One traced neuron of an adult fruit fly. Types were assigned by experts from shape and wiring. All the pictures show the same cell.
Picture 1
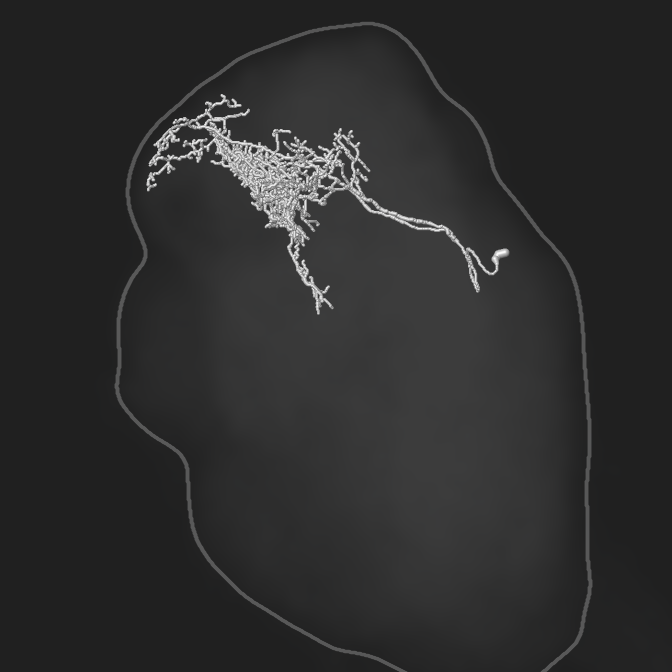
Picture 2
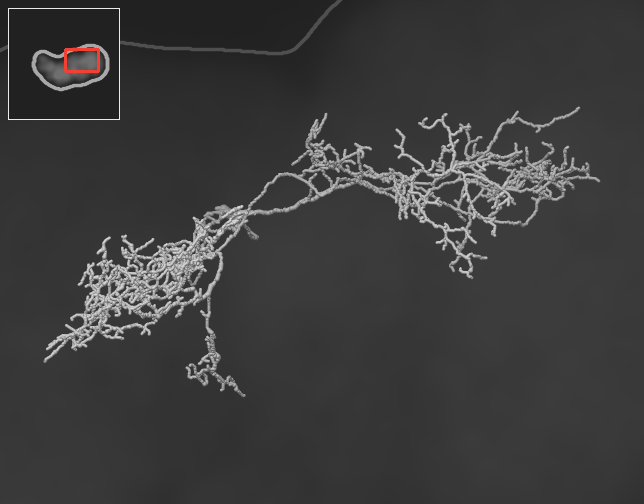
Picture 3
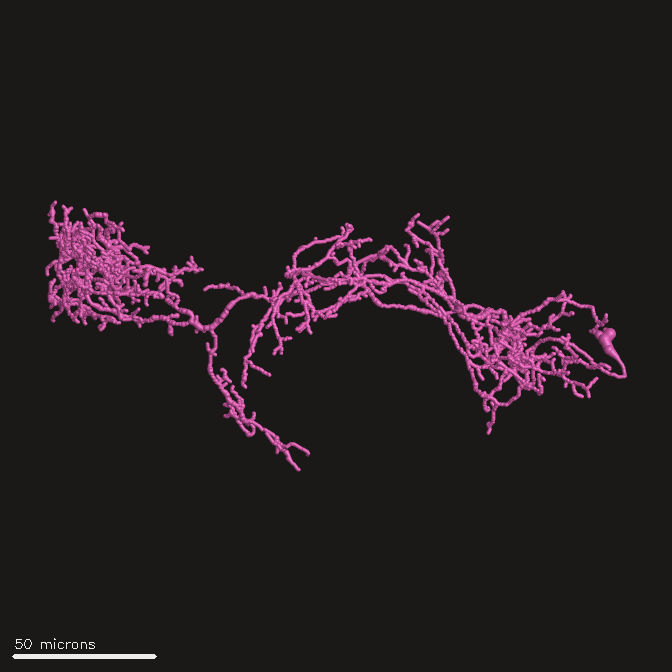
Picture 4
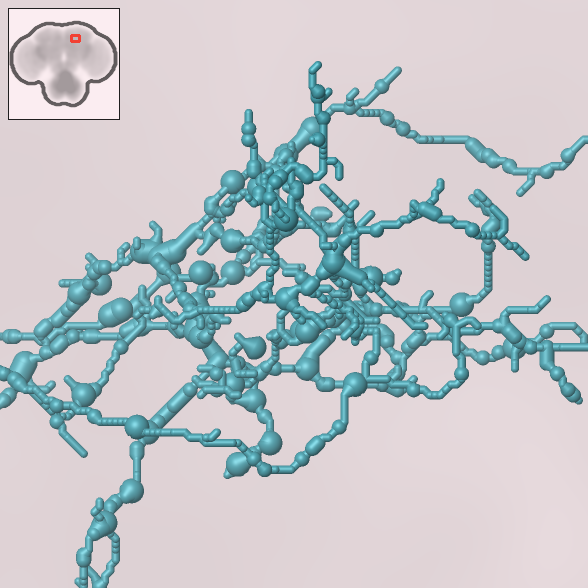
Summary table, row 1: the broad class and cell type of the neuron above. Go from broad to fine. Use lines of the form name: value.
broad class: central-brain intrinsic neuron
cell type: CL344_b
